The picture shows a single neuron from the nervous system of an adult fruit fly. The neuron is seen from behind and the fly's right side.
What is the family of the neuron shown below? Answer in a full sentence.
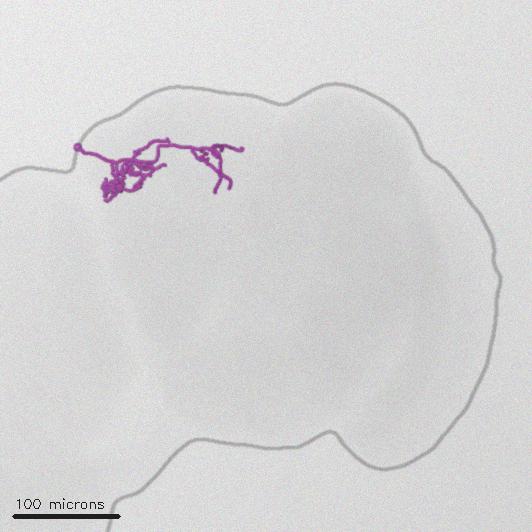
The family is hemilineage LHp3.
